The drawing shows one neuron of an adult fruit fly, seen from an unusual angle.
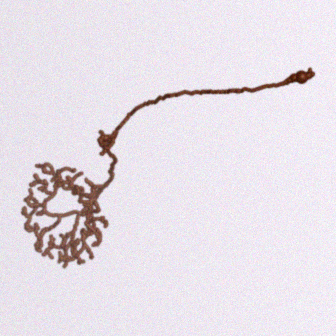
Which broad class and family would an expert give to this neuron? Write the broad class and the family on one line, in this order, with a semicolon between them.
central-brain intrinsic neuron; hemilineage EBa1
